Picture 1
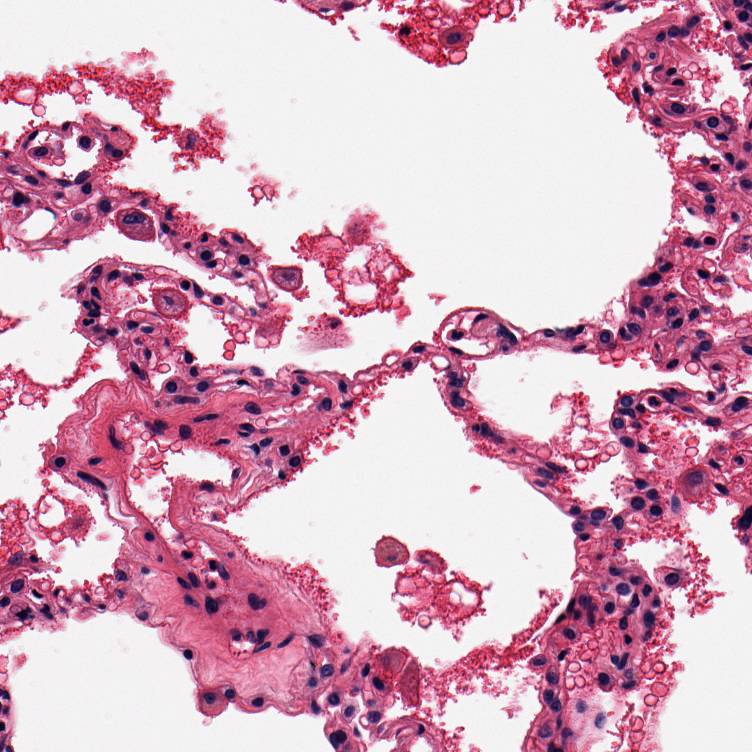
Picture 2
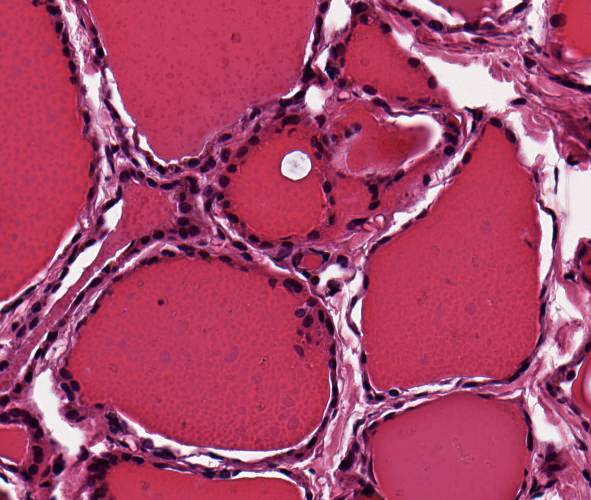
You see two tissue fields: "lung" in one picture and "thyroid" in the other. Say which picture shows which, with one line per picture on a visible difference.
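Picture 1 shows tissue from the lung. No glands, cartilage or fat are present anywhere in the field.
Picture 2 shows tissue from the thyroid. Each follicle is lined by a single layer of flattened to low cuboidal epithelial cells.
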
